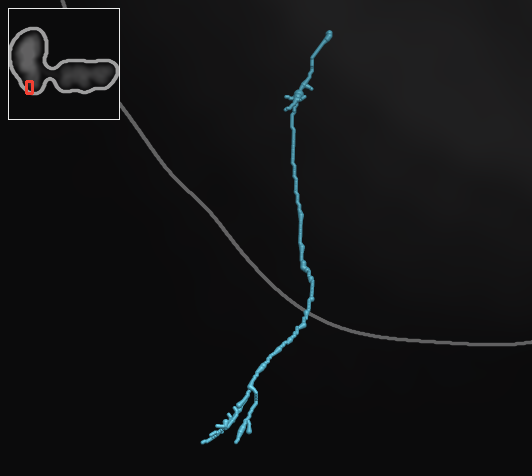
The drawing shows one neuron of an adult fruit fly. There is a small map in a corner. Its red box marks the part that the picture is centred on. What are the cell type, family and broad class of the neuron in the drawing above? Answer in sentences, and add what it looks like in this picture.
The cell type is L4. Its family is L. It is an optic-lobe intrinsic neuron. As drawn here it is more than twice as tall as it is wide.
